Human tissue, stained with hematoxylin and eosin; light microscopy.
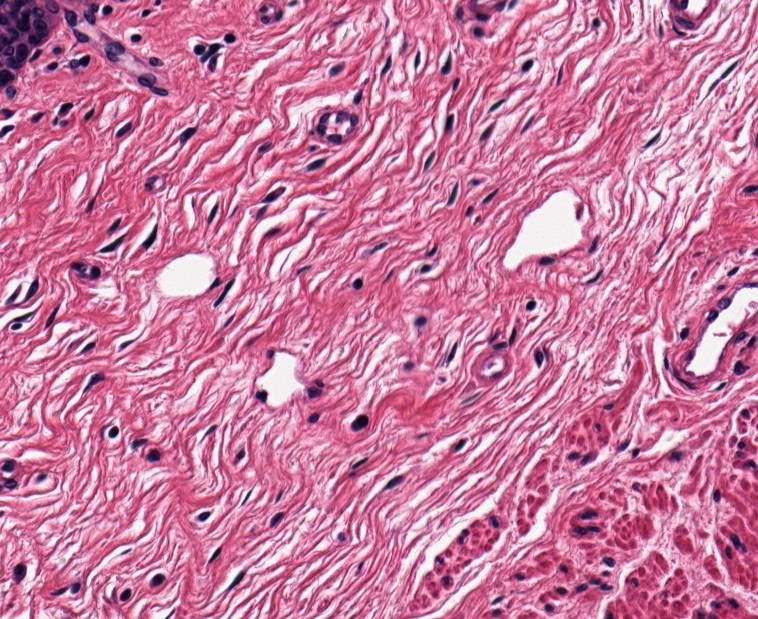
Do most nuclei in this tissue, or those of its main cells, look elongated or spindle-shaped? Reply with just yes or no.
Yes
